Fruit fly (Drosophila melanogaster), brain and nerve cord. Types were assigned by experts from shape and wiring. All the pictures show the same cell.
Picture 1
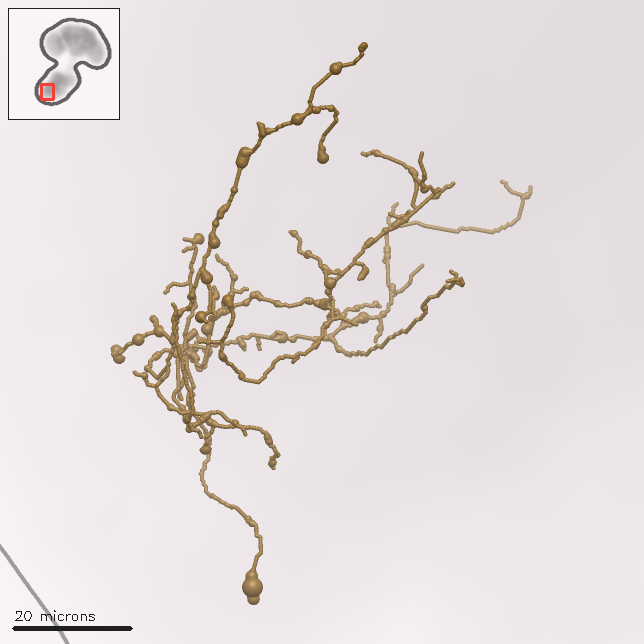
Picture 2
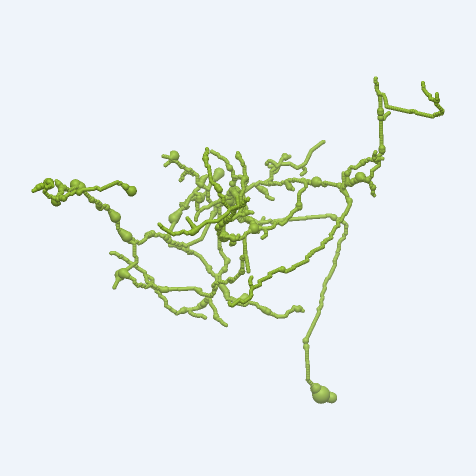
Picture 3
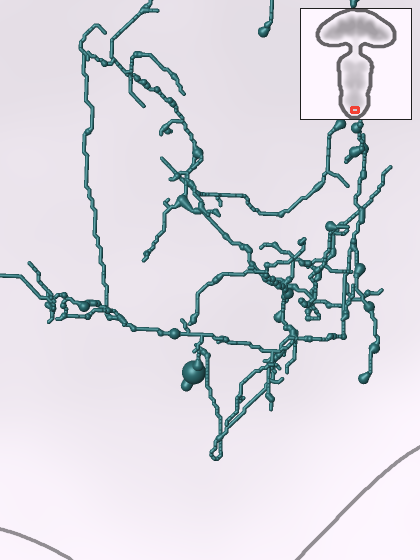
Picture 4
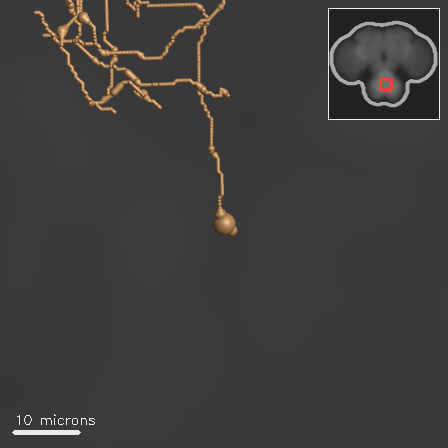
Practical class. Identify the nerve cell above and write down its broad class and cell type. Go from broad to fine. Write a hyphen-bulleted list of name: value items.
- broad class: nerve-cord intrinsic neuron
- cell type: INXXX454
